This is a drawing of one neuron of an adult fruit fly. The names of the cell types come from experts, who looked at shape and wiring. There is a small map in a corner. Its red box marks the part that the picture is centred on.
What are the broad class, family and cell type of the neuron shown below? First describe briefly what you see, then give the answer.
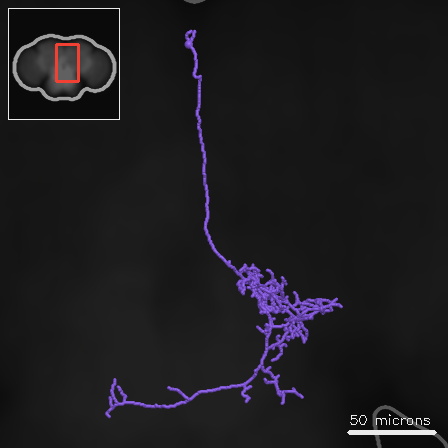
Its cell body lies at the top of the picture. By the scale bar it is about 250 microns tall in this view. The picture shows dozens of branch ends. This is a central-brain intrinsic neuron. Its family is hemilineage DM1_antero_ventral. It is of cell type VES050.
